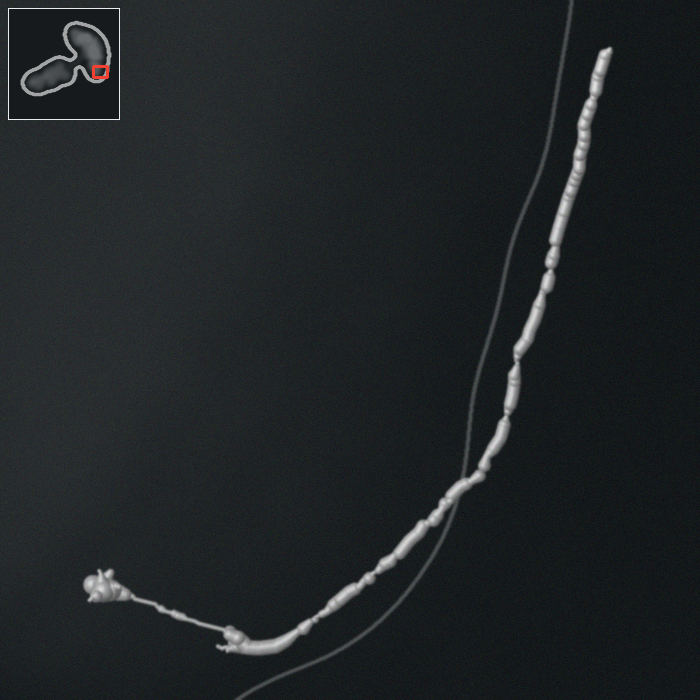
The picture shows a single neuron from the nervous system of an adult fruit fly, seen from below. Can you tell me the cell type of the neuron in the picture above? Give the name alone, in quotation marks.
"L1"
